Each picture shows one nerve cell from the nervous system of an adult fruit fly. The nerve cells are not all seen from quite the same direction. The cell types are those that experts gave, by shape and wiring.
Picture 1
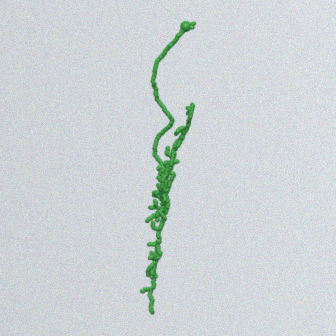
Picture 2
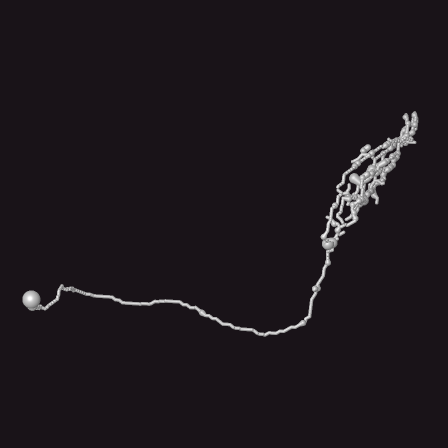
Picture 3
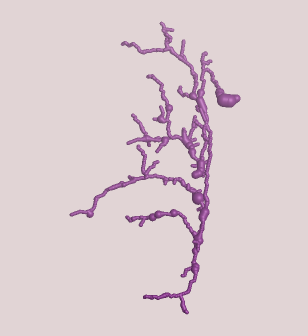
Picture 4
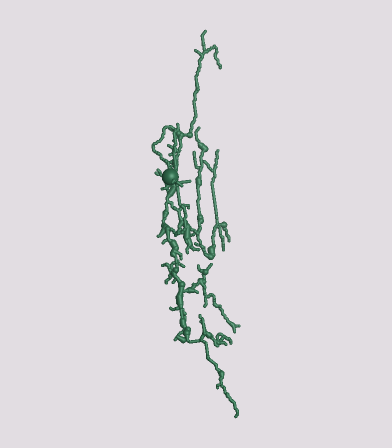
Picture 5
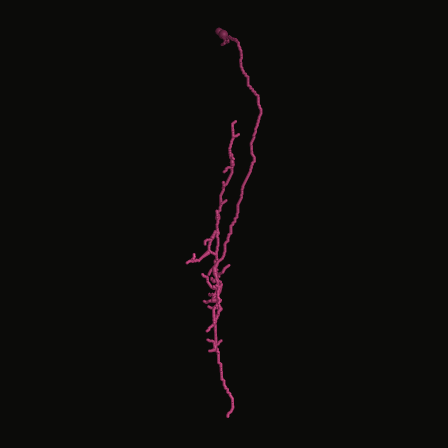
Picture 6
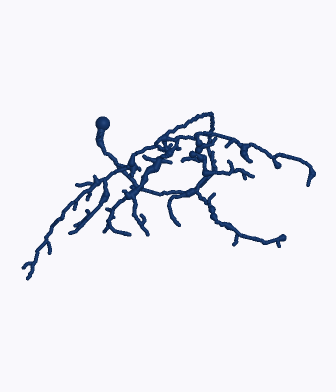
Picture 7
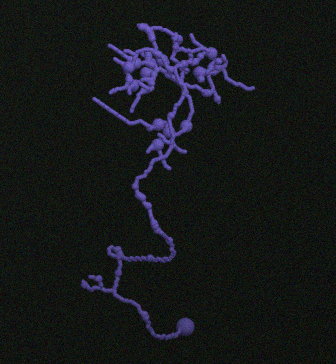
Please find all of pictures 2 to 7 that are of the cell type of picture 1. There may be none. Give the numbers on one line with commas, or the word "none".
3, 4, 5, 6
